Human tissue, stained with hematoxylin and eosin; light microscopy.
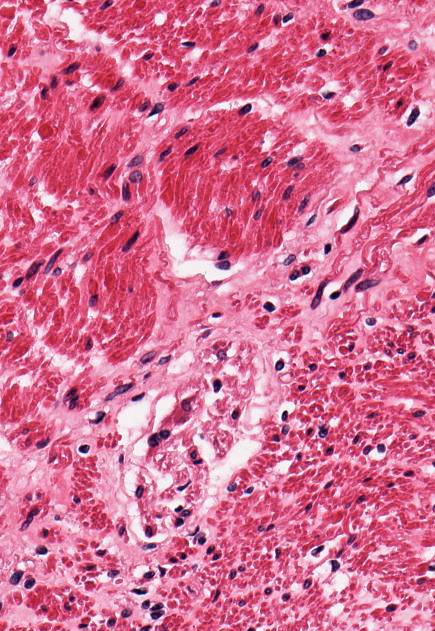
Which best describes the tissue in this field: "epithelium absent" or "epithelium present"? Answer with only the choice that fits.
Epithelium absent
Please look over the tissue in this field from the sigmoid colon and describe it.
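First, in the upper half, the smooth muscle cells are cut lengthwise and run obliquely. Next, the nuclei of these lengthwise-cut cells are elongated, dark and blunt-ended. Third, the muscle cell cytoplasm is deeply eosinophilic red. Last, a few small thin-walled vessels lie in looser stroma left of centre in the lower half.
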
